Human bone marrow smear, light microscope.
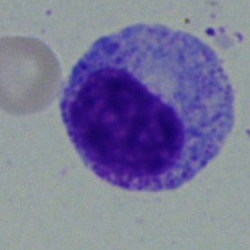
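Myelocyte, central cell, stained human bone marrow smear. The nucleus lies off-centre, toward the lower left. Plentiful pale blue-lilac cytoplasm holds scattered fine purple granules, with a paler, clearer patch beside the nucleus on its upper-right side.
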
